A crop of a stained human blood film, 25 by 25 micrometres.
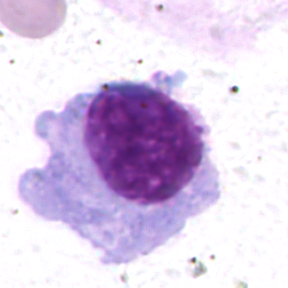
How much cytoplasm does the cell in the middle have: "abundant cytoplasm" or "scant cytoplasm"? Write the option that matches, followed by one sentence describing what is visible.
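Abundant cytoplasm. The cytoplasm is abundant and forms its widest part on the lower left side.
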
